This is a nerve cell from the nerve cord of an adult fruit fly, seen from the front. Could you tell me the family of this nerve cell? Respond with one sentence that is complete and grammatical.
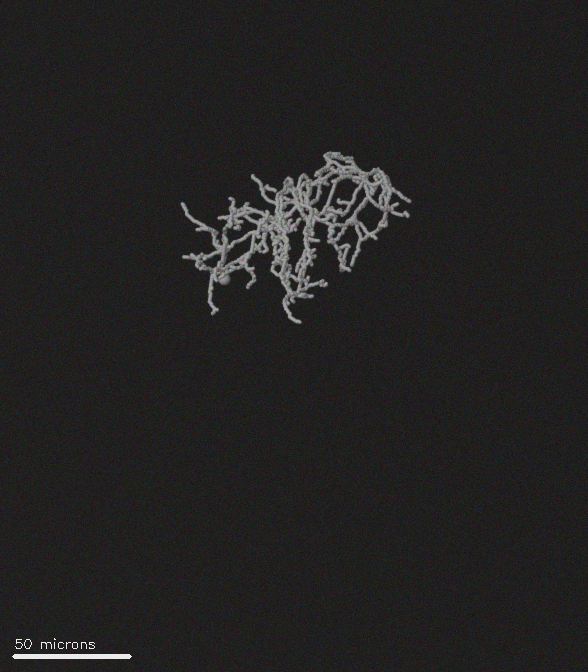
To family hemilineage 13B belongs this nerve cell.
